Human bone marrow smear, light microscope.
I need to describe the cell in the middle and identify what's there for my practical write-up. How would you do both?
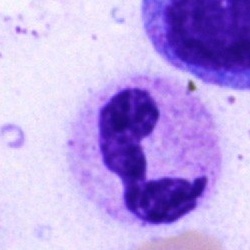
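Its nucleus forms a curved, lobed band, the hollow side turned to the right. The chromatin is dark purple and coarsely clumped. Abundant pale pinkish-lilac cytoplasm holds scattered fine pinkish granules. This is a segmented neutrophil.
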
